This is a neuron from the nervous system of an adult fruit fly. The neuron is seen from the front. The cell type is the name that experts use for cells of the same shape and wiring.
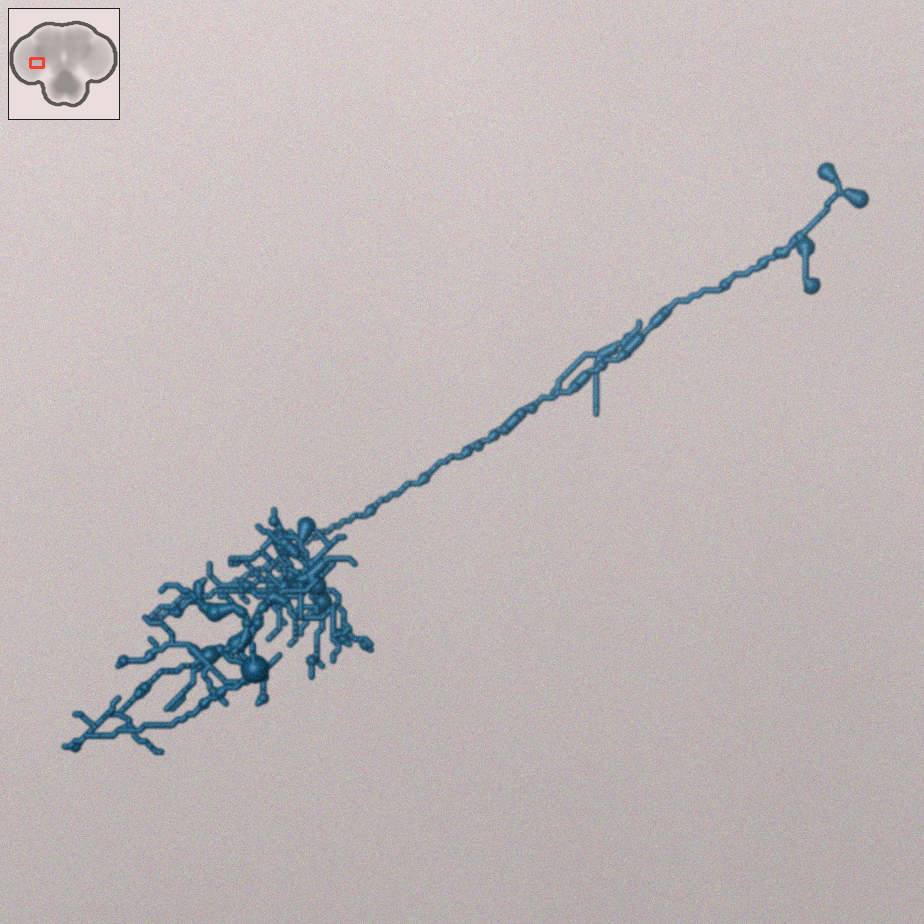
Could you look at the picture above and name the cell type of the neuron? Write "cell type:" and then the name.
cell type: TmY18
